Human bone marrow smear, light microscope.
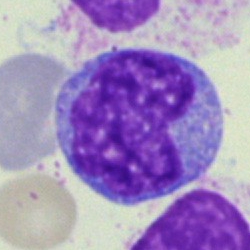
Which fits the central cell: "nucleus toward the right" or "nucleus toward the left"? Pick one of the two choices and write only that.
Nucleus toward the left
